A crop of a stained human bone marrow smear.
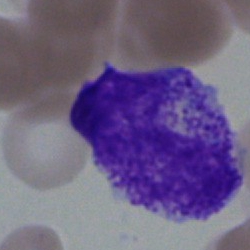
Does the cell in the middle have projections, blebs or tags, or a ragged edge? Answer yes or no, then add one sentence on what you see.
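Yes. The cell outline is irregular and angular, with a pointed projection at the upper left.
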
